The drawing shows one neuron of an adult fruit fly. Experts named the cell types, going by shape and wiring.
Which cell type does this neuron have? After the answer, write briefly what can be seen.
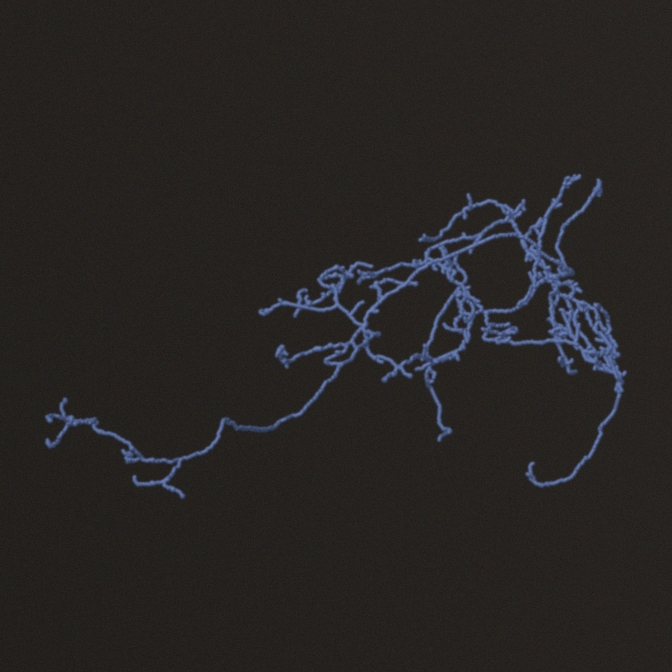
Its cell type is CL081. This is a central-brain intrinsic neuron. Dozens of branch ends can be seen. In this view it is wider than it is tall.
